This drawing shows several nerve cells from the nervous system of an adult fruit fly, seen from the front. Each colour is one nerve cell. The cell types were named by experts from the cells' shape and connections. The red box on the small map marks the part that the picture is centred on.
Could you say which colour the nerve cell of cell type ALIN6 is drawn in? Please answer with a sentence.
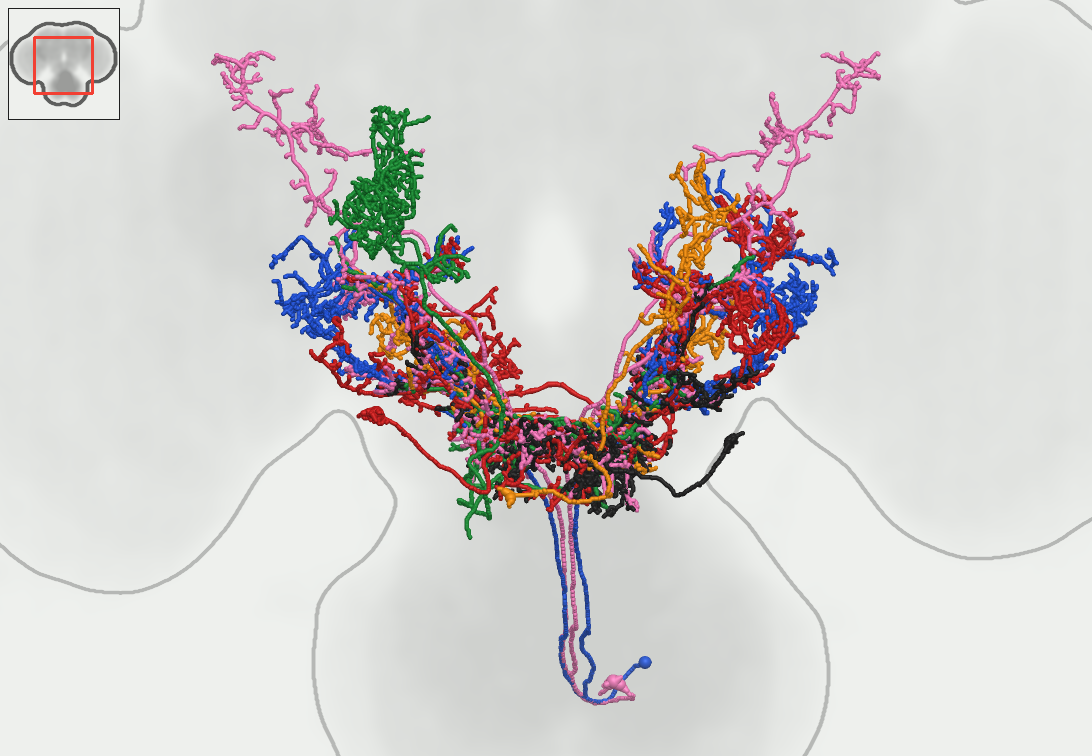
The colour is orange.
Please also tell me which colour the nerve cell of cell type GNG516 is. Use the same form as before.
The colour is black.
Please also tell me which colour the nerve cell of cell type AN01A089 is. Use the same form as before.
The colour is pink.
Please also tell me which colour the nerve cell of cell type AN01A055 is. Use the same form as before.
The colour is blue.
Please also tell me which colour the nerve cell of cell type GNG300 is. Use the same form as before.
The colour is red.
